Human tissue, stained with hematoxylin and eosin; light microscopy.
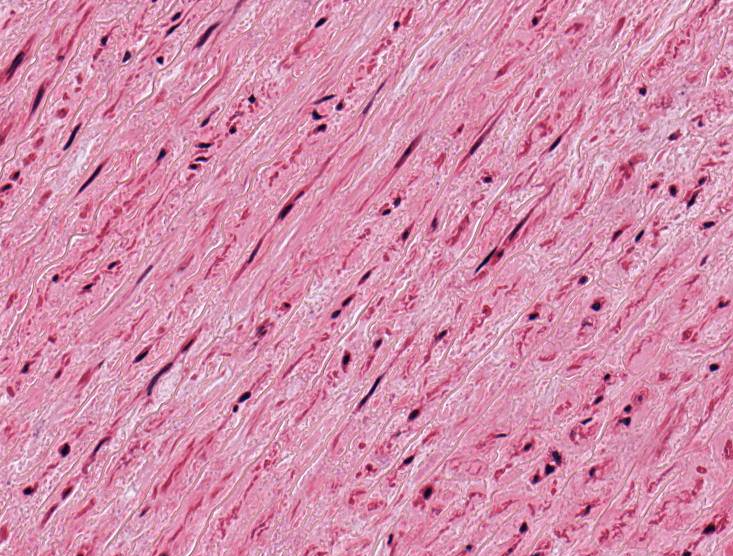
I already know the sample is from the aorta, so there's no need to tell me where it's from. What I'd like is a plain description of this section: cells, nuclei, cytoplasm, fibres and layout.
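You'll see the eosinophilic fibres run slightly wavy, not straight, and most of the nuclei are dark and elongated, lying parallel to them. There's no epithelium or gland anywhere in the field, and no fat cells either.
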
